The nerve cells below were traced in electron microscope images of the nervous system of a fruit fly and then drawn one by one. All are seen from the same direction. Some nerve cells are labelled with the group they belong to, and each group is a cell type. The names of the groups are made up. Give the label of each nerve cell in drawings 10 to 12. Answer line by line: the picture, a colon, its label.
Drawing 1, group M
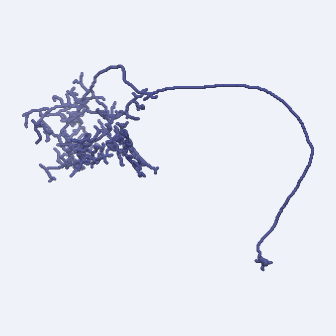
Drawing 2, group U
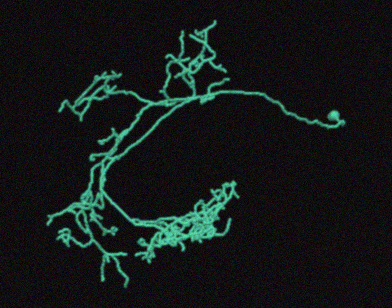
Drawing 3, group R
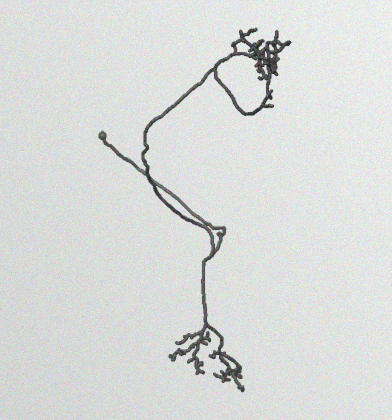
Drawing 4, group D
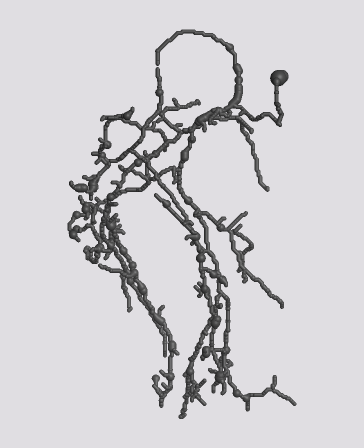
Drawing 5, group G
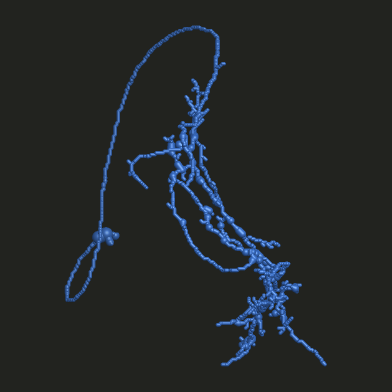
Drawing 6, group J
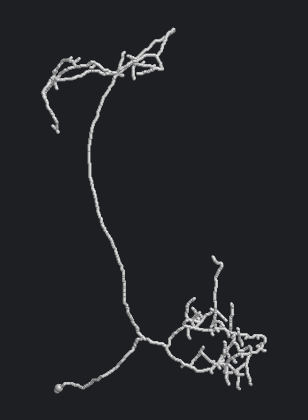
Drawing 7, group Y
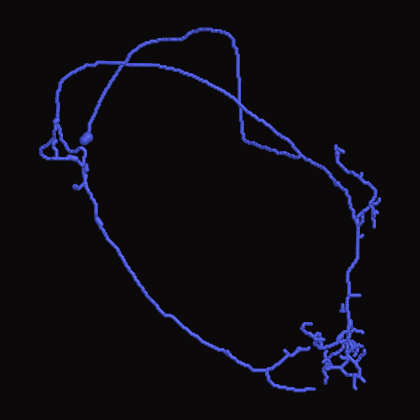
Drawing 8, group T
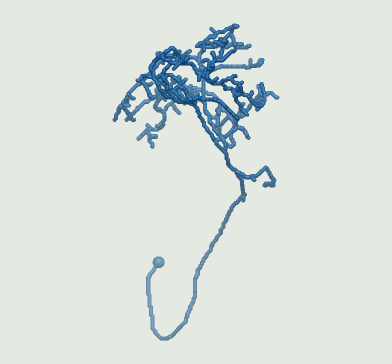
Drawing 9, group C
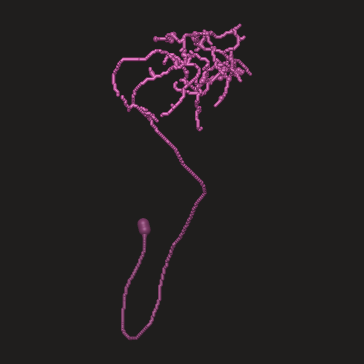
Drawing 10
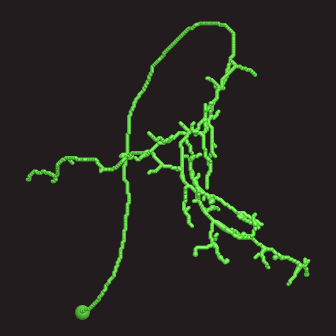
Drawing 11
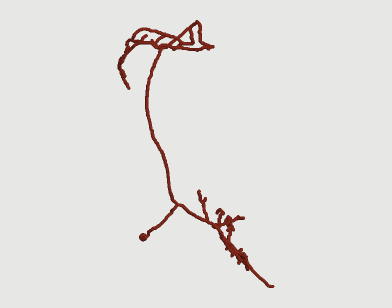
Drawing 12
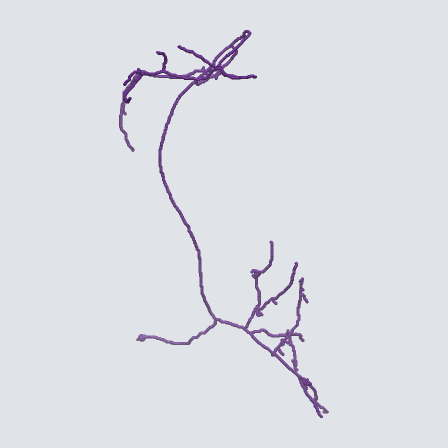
10: group G
11: group J
12: group J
